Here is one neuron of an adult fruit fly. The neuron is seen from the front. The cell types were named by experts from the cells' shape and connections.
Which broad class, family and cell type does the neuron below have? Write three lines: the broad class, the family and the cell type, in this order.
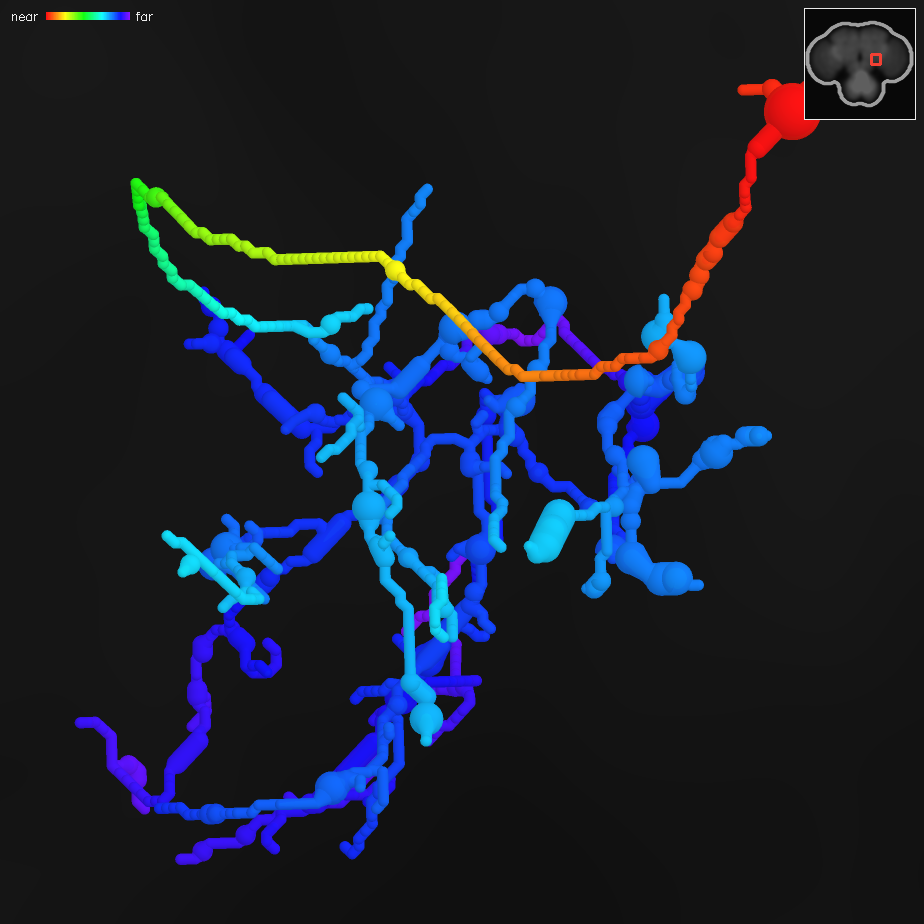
central-brain intrinsic neuron
hemilineage WEDa2
WED030_a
